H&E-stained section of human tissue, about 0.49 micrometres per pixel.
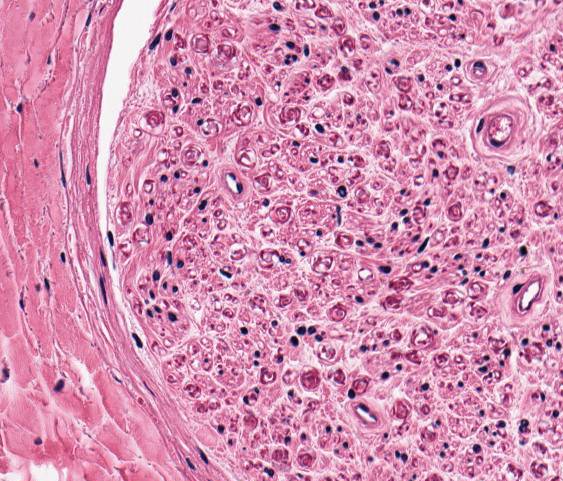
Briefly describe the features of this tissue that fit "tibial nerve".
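This is tibial nerve: from the centre to the right, most of the field is a large rounded bundle of closely packed fibres, cut across.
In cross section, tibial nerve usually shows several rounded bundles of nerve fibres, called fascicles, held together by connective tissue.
Small dark oval nuclei lie singly between the fibre profiles throughout.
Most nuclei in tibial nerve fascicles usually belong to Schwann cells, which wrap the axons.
A narrow white cleft, widest near the top, separates the bundle's left border from adjacent fibrous tissue.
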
